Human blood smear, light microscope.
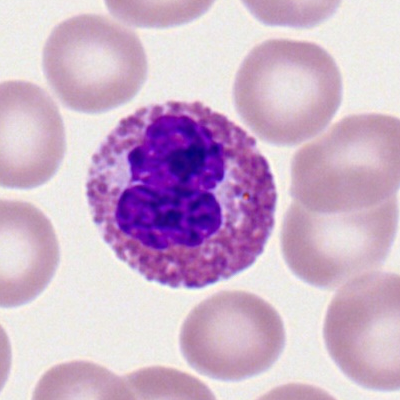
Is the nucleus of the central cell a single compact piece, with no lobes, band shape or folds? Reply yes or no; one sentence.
No, the nucleus is not a single compact piece but two or more distinct lobes.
